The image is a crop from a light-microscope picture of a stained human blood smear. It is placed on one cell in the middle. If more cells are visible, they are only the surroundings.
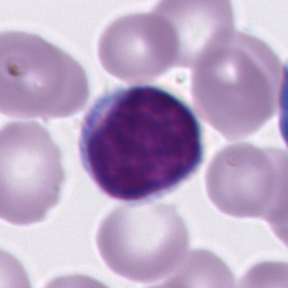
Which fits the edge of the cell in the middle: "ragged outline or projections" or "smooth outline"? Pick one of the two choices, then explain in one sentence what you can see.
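Smooth outline. The cell has a round, smooth outline.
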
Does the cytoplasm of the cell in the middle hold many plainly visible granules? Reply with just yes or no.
No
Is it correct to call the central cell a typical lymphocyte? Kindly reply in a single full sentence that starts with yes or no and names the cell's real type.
Yes, the cell here in the middle is a typical lymphocyte.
